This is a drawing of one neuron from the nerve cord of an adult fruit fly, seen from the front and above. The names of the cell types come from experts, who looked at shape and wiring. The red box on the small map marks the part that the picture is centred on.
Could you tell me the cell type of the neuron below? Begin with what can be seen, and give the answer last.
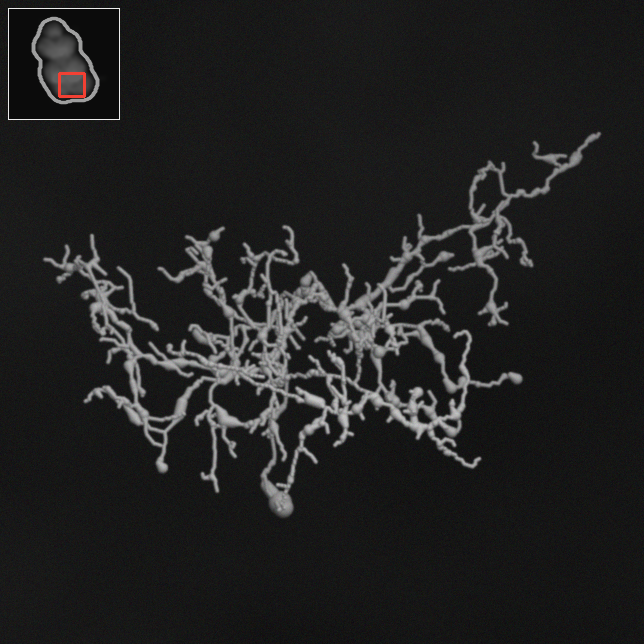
As drawn here it is wider than it is tall. Its broad class is nerve-cord intrinsic neuron. The cell type is IN00A065.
